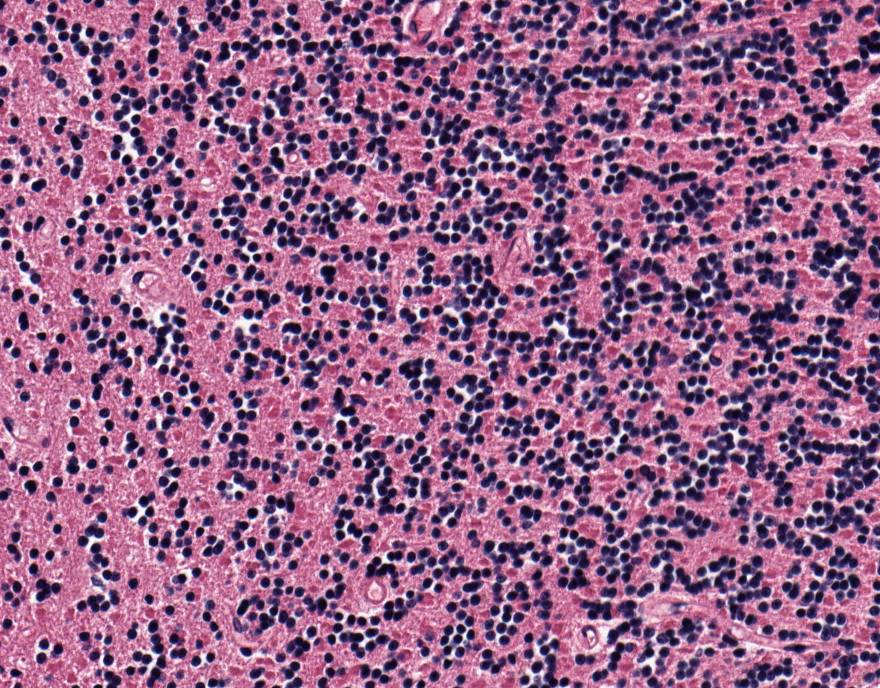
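Cerebellum, haematoxylin and eosin stain. Most nuclei are small, round and uniformly dark blue-black, with scant visible cytoplasm. A few larger cells with pale nuclei and a rim of pink cytoplasm lie singly, as at the left centre and near the bottom centre. Thin-walled capillaries with elongated nuclei are few; one lies near the lower right. No epithelium, glands or fat are present in the field.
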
